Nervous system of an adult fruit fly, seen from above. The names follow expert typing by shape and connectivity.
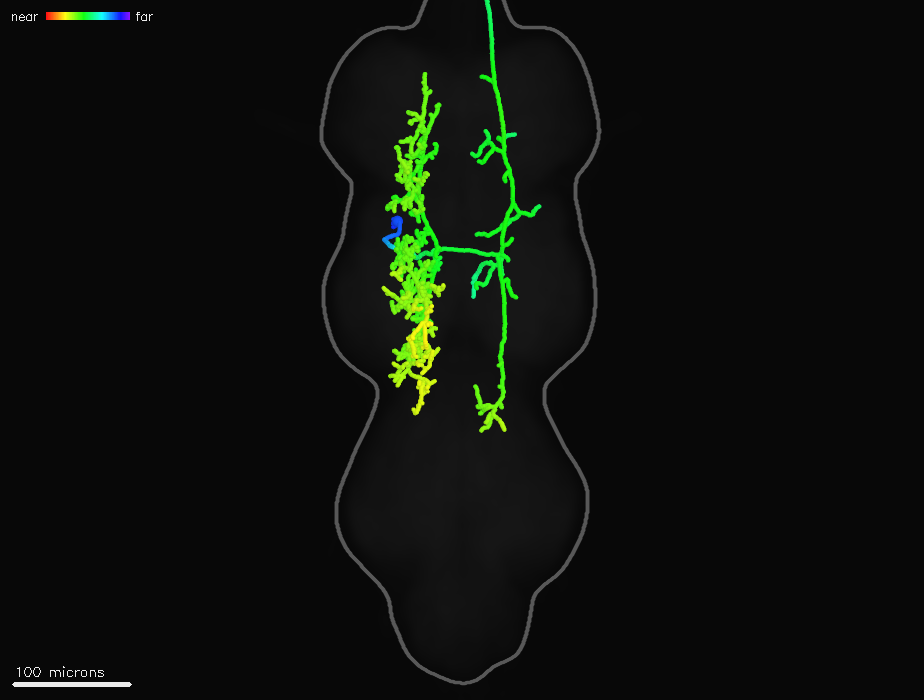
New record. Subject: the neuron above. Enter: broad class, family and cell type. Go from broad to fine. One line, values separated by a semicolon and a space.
ascending neuron; hemilineage 07B; AN07B021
